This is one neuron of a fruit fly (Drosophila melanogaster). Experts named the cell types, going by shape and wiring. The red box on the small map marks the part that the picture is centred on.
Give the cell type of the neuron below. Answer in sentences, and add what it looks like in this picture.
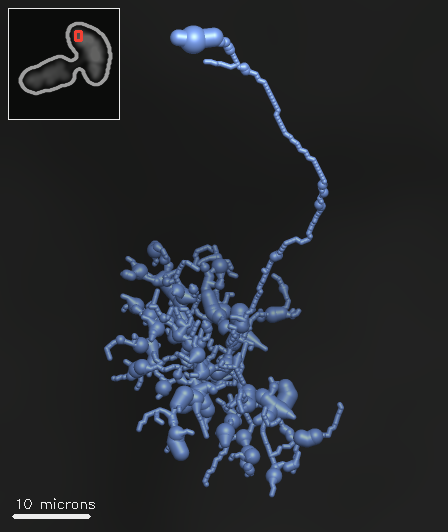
The cell type is Dm12. This is an optic-lobe intrinsic neuron. It is in the brain and does not reach the nerve cord. Its cell body lies at the top of the picture. Dozens of branch ends can be seen.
